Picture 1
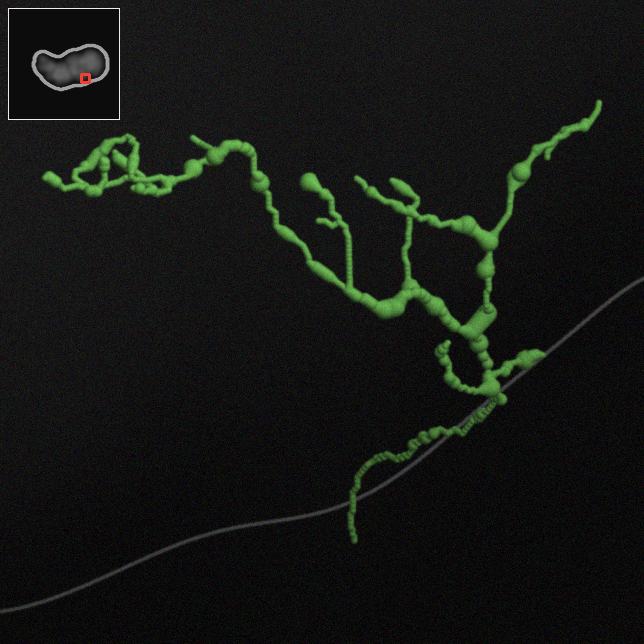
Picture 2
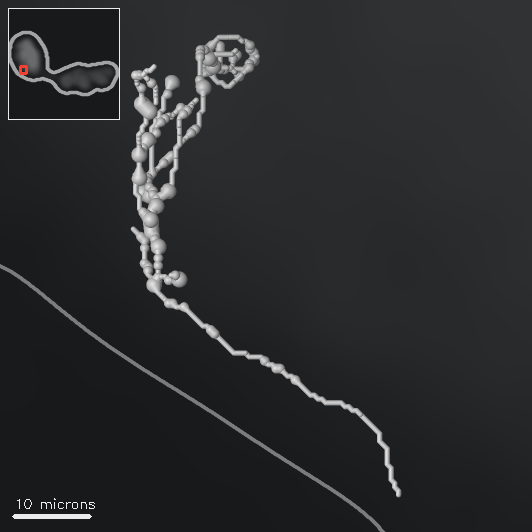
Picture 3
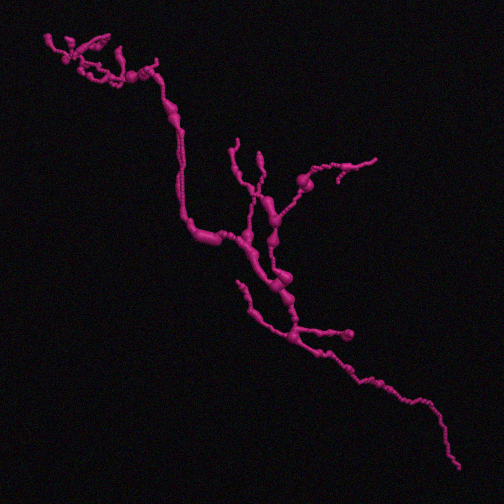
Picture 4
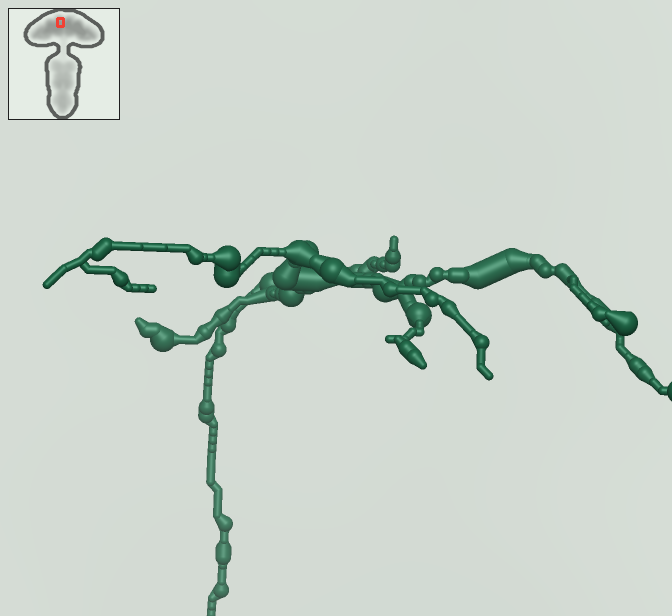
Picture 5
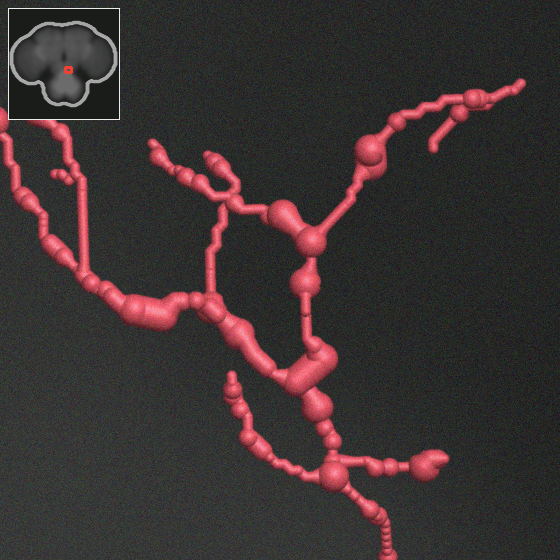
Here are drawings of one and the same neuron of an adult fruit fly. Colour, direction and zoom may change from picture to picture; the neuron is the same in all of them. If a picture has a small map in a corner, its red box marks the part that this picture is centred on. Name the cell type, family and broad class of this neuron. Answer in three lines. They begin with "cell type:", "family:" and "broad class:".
cell type: TPMN1
family: class mechanosensory
broad class: sensory neuron entering the brain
